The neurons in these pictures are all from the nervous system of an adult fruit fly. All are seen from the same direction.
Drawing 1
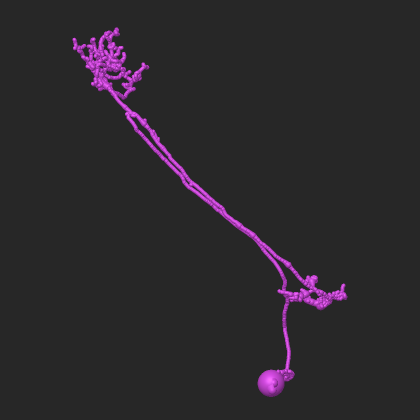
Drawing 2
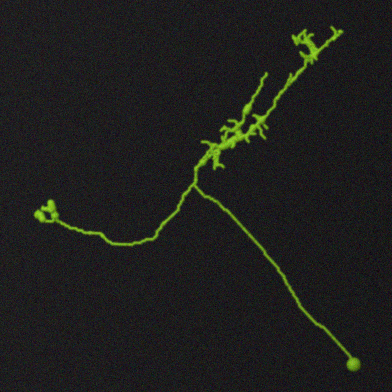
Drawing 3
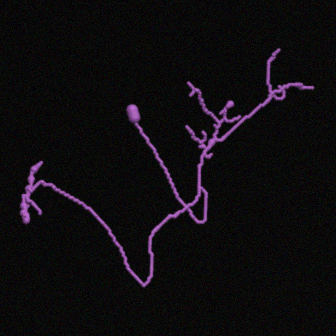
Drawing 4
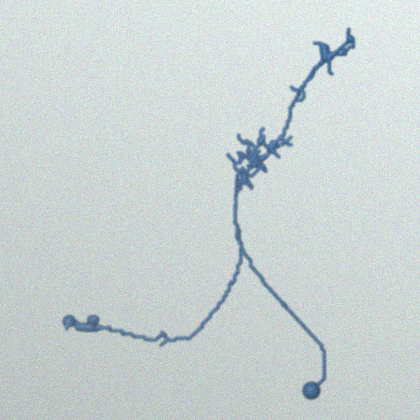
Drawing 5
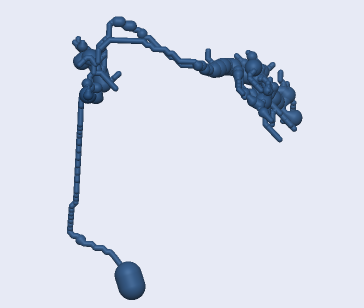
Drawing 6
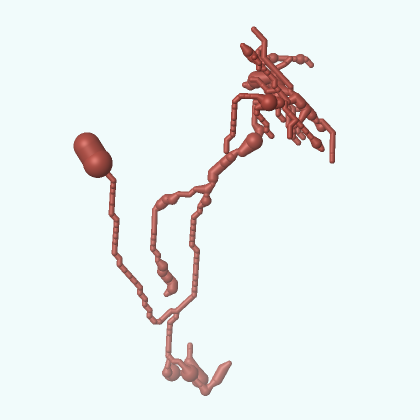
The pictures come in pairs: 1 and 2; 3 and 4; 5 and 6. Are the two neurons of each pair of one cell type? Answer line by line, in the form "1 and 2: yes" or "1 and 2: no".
1 and 2: no
3 and 4: yes
5 and 6: yes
